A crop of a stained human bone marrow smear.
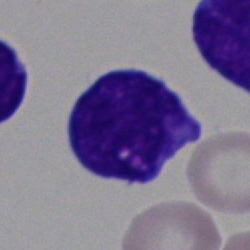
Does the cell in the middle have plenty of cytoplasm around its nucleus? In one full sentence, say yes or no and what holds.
No, its cytoplasm is scant rather than broad.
